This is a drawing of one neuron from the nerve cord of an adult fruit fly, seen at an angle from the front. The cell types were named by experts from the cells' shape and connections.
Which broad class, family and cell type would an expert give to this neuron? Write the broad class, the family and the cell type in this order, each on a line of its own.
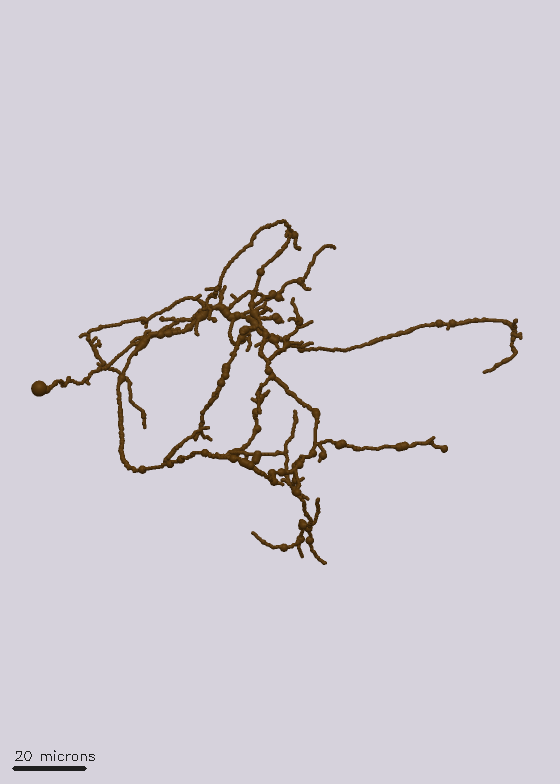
nerve-cord intrinsic neuron
hemilineage 01A
IN01A069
